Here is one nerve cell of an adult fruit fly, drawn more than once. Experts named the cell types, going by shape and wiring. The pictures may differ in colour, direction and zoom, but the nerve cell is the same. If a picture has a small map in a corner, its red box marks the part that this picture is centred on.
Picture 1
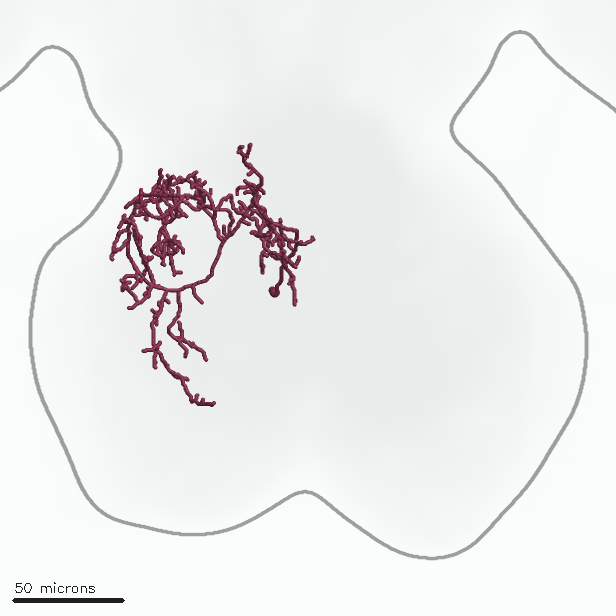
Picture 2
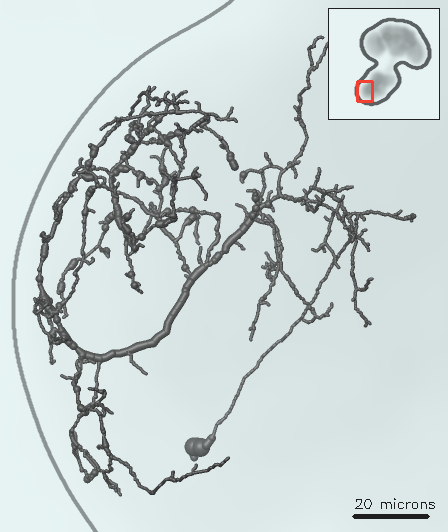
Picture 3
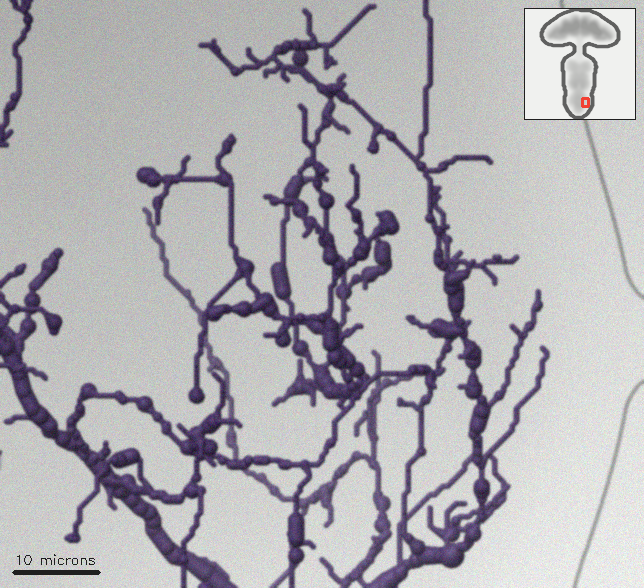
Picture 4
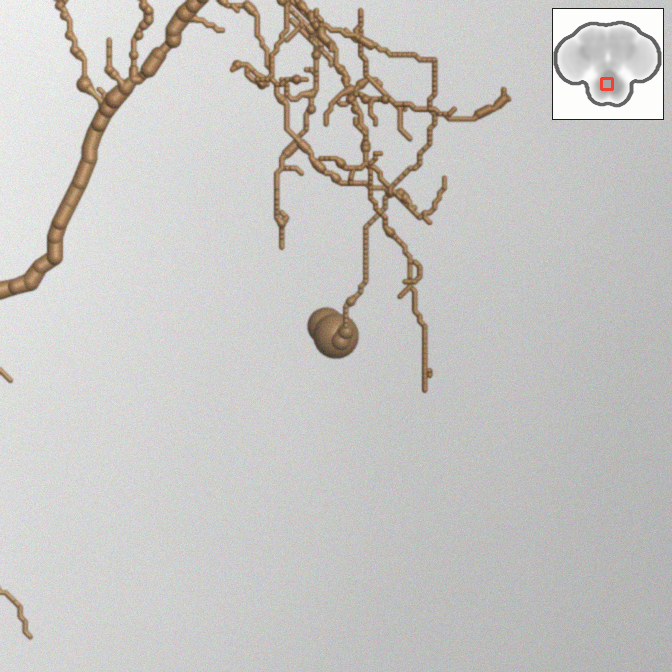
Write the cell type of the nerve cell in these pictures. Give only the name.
IN03A036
